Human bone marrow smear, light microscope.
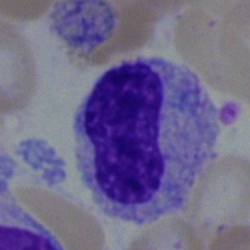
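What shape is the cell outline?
Roughly round, with a slightly irregular, fuzzy margin.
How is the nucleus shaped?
Elongated, with a shallow indentation along its right side.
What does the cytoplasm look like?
Pale greyish-blue, with fine purplish granules scattered through it.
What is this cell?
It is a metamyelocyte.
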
